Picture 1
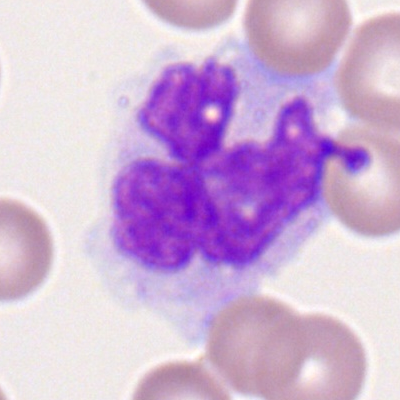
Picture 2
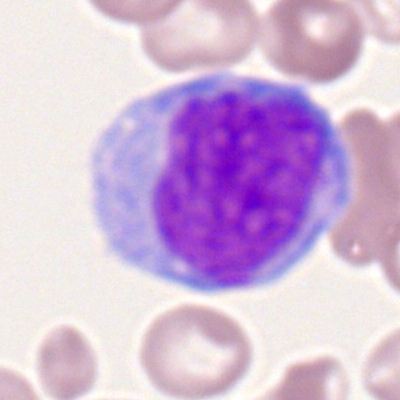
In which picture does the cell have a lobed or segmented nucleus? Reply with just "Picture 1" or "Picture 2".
Picture 1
